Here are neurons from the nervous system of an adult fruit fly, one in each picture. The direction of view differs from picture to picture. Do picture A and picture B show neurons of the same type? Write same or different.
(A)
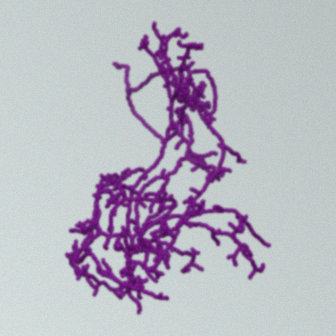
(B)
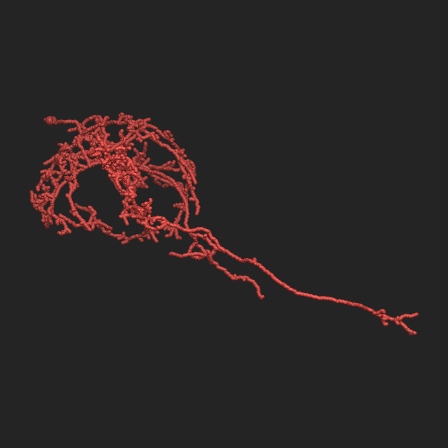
same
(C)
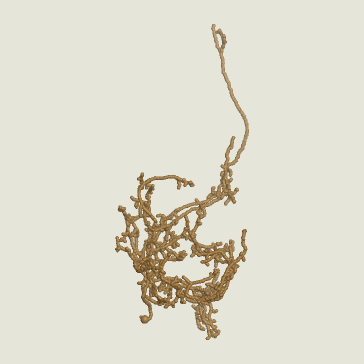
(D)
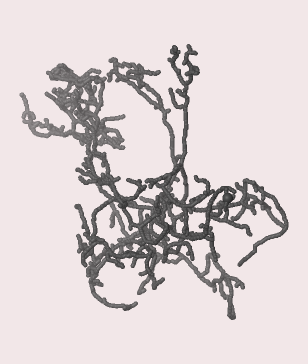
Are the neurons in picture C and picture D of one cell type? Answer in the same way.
different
